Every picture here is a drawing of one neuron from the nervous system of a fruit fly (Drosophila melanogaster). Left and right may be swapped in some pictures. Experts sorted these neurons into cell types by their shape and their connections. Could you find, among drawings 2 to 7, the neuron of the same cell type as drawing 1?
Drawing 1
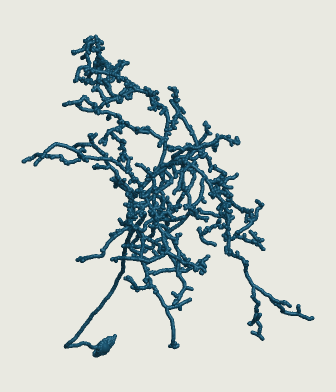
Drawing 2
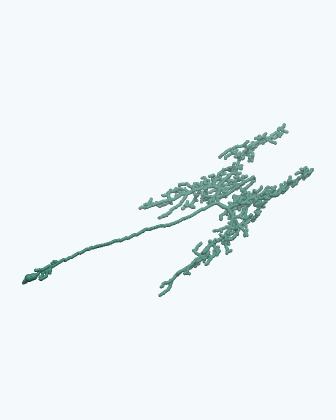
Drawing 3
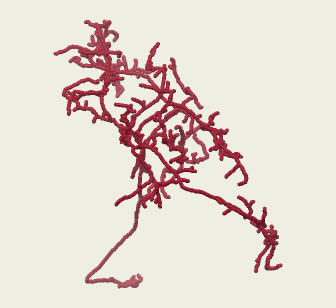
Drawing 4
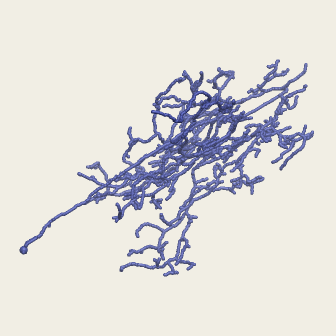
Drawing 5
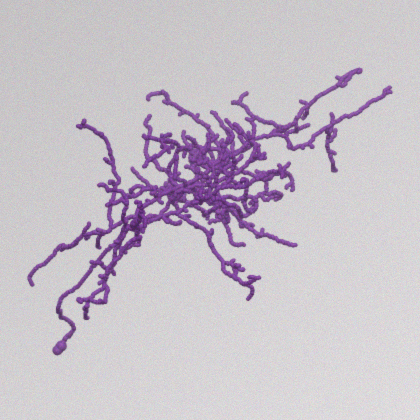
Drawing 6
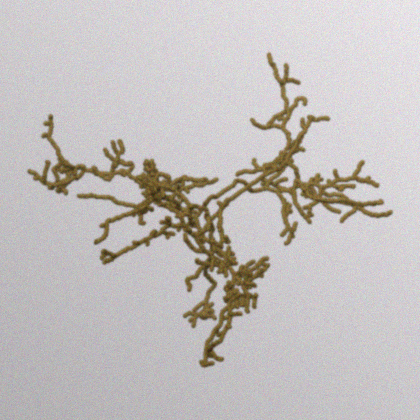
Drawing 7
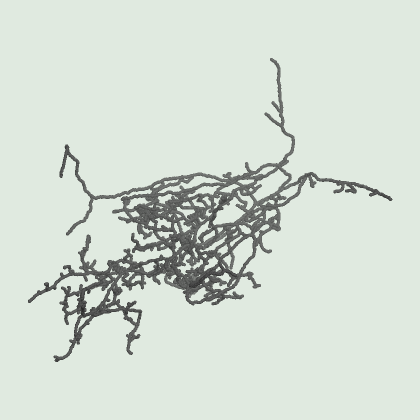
3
